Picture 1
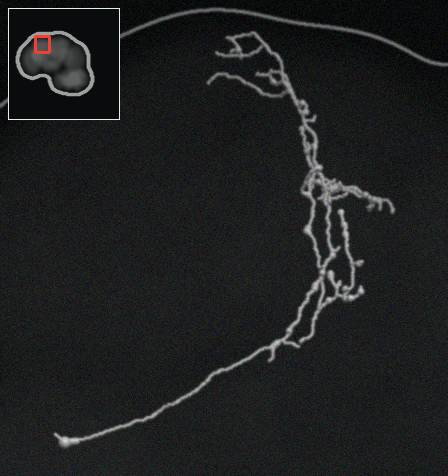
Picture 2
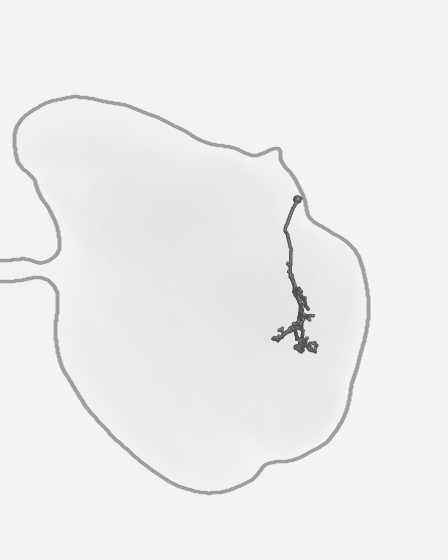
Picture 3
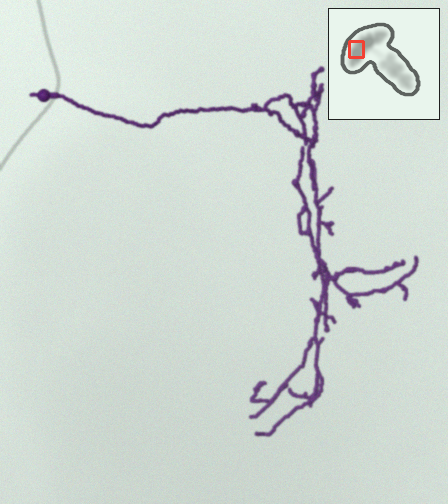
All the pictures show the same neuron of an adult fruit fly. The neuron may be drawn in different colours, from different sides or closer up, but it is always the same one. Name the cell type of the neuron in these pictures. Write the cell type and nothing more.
SMP166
